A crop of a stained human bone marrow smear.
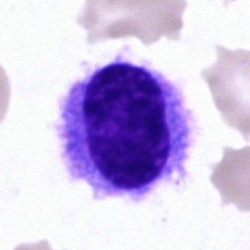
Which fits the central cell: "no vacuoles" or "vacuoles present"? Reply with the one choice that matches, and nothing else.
No vacuoles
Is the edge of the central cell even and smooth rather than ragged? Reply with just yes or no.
No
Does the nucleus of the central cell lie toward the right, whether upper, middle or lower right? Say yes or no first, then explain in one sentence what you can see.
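Yes. The rim of cytoplasm is wider on the left side of the nucleus than on the right.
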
